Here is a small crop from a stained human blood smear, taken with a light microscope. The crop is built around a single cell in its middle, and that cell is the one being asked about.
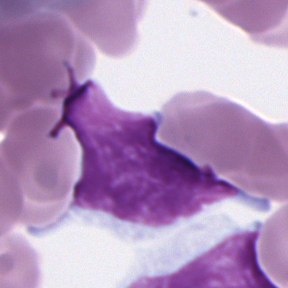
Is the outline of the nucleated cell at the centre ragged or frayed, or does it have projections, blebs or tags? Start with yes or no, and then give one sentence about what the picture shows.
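Yes. Thin, dark, spike-like projections stick out from the upper left end of the cell.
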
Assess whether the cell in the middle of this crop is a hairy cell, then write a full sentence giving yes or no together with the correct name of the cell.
No, the cell at the centre is identified as a typical lymphocyte, not as a hairy cell.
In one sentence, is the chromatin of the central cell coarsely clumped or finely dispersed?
The chromatin shows a fine pattern without coarse clumps.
